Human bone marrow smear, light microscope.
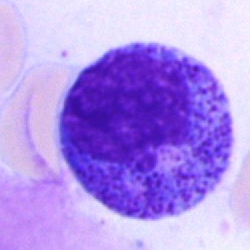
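Promyelocyte, the central cell in a stained bone marrow smear. First, the cytoplasm forms a crescent along the right and lower sides of the nucleus. Second, coarse dark purple granules crowd that cytoplasm, some lying over the nuclear edge. Third, a small paler patch with fewer granules sits just below the nucleus.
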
